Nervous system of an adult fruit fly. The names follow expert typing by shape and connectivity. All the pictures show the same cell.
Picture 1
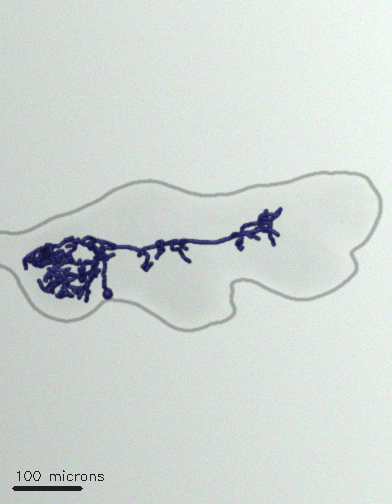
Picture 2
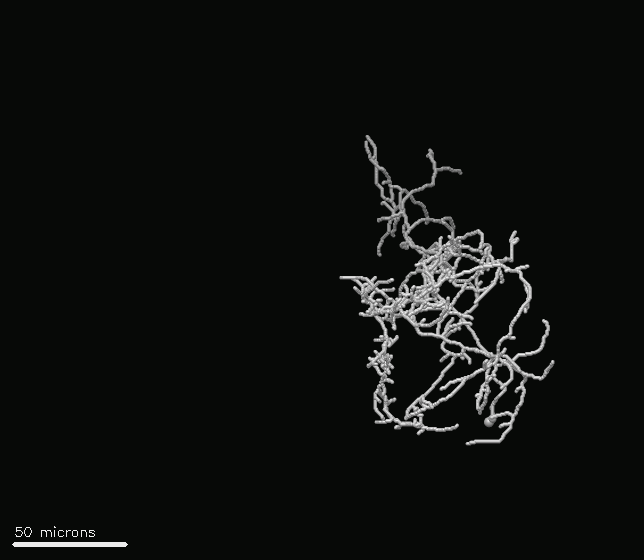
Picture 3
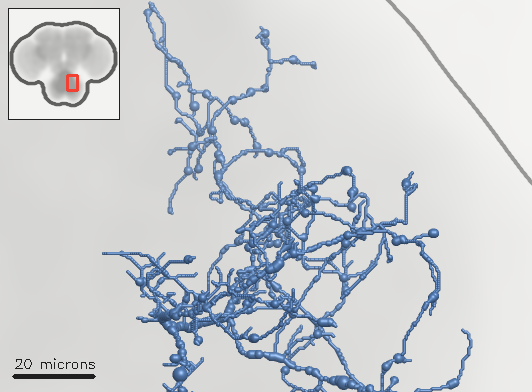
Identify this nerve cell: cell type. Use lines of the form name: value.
cell type: TN1c_c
